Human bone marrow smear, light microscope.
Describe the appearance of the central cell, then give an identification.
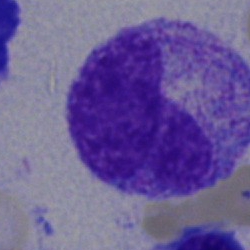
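Nucleus fills most of cell, indented on upper right side. Round outline, smooth edge. Fine purplish granules scattered through cytoplasm. No clear vacuoles. Metamyelocyte.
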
